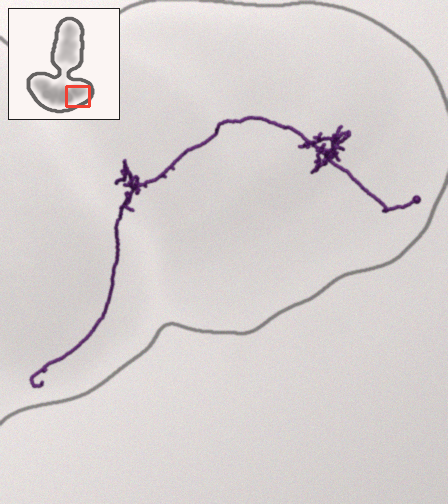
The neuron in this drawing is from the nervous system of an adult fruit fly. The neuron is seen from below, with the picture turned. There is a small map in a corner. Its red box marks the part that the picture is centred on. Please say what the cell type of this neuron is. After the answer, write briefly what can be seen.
The cell type is MeTu4c. This is a visual projection neuron. It lies in the brain. The cell body can be seen on the right of the picture.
